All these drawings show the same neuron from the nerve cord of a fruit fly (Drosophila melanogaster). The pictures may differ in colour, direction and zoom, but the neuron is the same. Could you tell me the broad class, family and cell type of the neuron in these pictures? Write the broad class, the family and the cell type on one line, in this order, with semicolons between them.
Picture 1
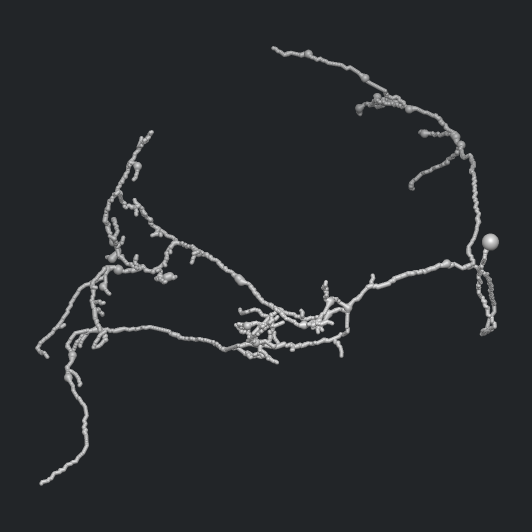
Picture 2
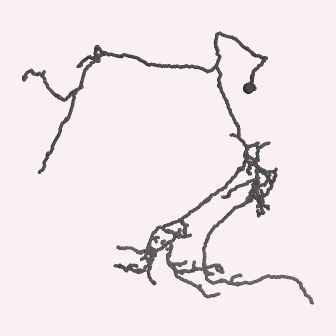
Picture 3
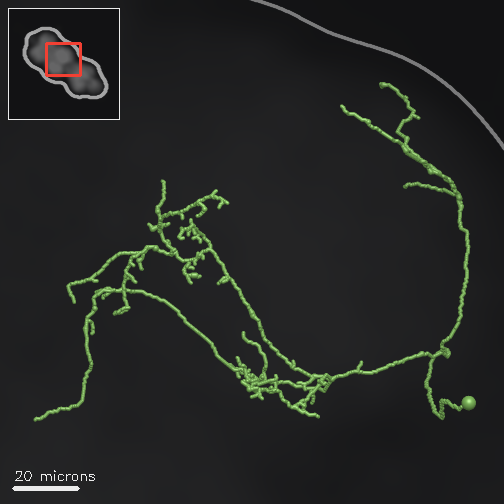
nerve-cord intrinsic neuron; hemilineage 03A; IN03A096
